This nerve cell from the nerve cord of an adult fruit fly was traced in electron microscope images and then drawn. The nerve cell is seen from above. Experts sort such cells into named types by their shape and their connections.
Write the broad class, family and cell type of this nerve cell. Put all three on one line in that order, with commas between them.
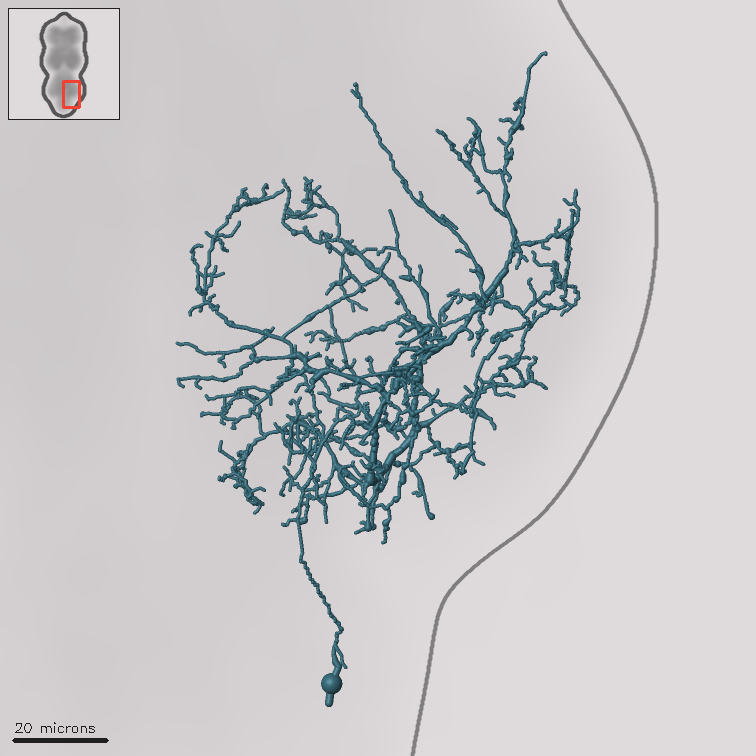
nerve-cord intrinsic neuron, hemilineage 20A.22A, IN20A.22A007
